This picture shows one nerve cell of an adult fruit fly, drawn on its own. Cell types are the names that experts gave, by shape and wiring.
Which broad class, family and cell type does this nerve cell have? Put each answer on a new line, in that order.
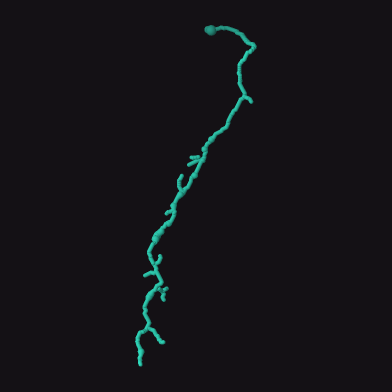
optic-lobe intrinsic neuron
Dm
Dm3c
